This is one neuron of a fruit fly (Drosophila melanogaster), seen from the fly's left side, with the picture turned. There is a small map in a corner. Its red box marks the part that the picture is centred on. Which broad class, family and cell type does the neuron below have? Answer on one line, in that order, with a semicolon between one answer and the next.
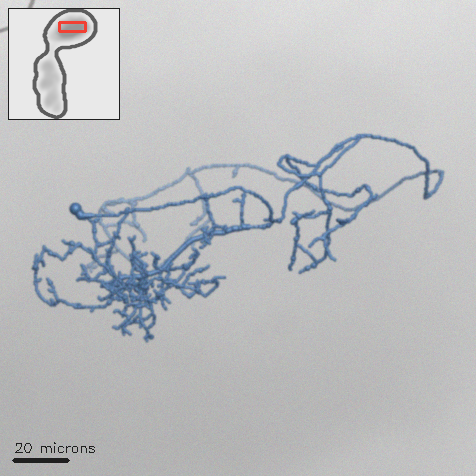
central-brain intrinsic neuron; hemilineage VLPl&p1_lateral; AVLP140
